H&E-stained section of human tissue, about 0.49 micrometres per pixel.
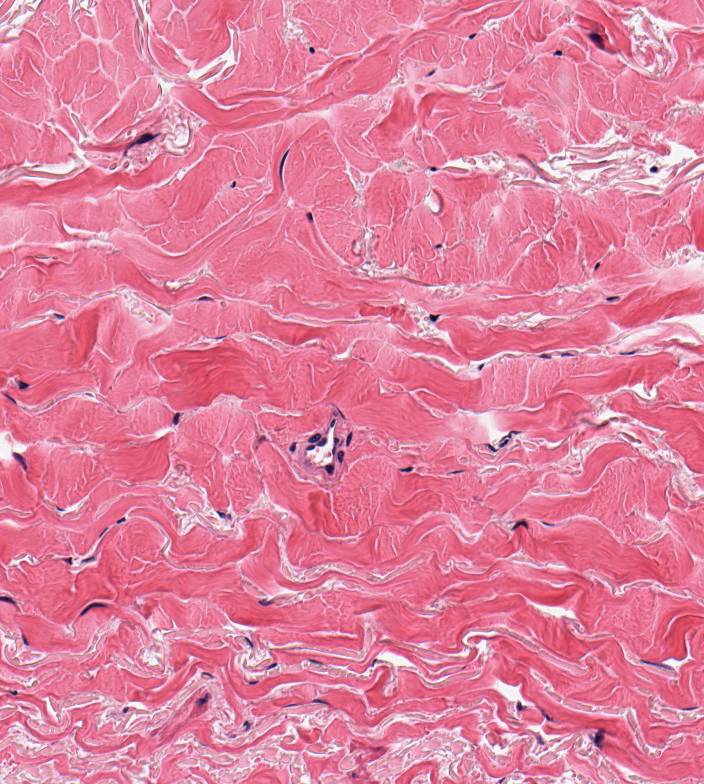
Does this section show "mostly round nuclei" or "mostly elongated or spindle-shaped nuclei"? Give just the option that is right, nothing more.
Mostly elongated or spindle-shaped nuclei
